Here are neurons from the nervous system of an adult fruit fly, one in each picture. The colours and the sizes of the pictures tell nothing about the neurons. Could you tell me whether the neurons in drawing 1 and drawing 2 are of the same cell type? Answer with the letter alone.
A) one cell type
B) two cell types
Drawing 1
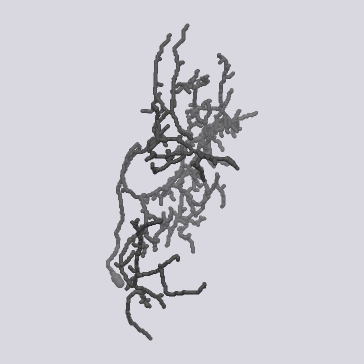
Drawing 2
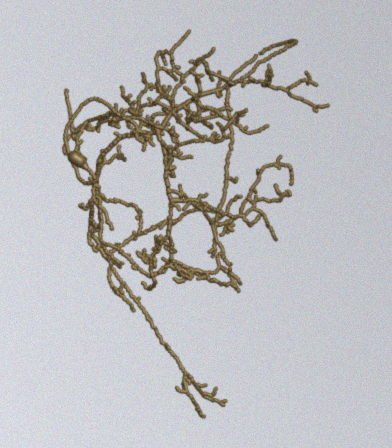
B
